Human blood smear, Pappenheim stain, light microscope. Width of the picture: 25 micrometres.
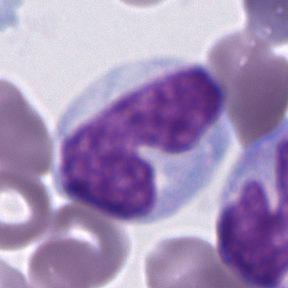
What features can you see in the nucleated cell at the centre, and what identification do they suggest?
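Bean-shaped nucleus, deep notch on lower right side. Chromatin finely mottled with small lighter spots, not packed into coarse dark blocks. Cytoplasm pale grey-blue, widest on the right, where the nucleus is notched. Cell: monocyte.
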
